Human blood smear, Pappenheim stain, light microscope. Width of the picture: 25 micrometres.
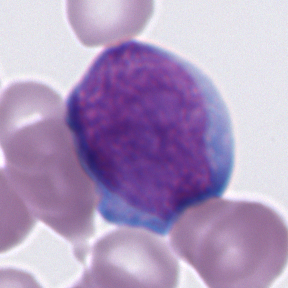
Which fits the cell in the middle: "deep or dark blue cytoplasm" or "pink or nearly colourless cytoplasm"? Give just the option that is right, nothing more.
Deep or dark blue cytoplasm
